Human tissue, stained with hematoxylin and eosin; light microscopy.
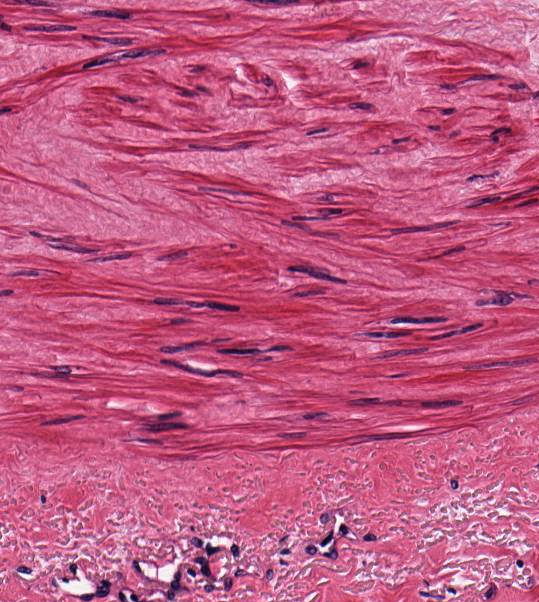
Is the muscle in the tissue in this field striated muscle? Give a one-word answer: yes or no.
No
